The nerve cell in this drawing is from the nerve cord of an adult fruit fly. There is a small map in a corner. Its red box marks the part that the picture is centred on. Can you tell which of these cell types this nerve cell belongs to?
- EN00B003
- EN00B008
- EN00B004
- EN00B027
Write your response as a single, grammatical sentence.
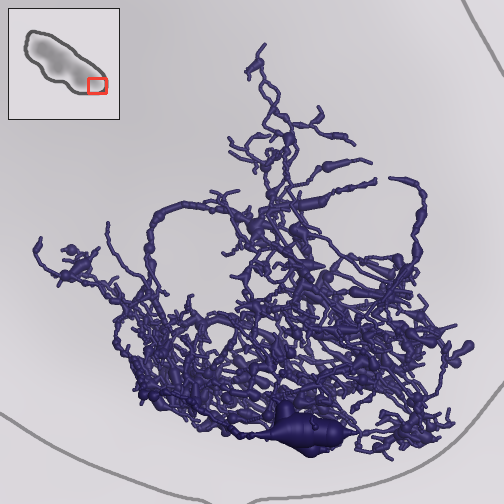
Under cell type classification, the nerve cell is EN00B027.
